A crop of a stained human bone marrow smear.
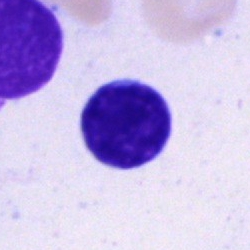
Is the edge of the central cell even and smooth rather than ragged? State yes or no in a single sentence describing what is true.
Yes, it is a smooth edge that the cell has.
